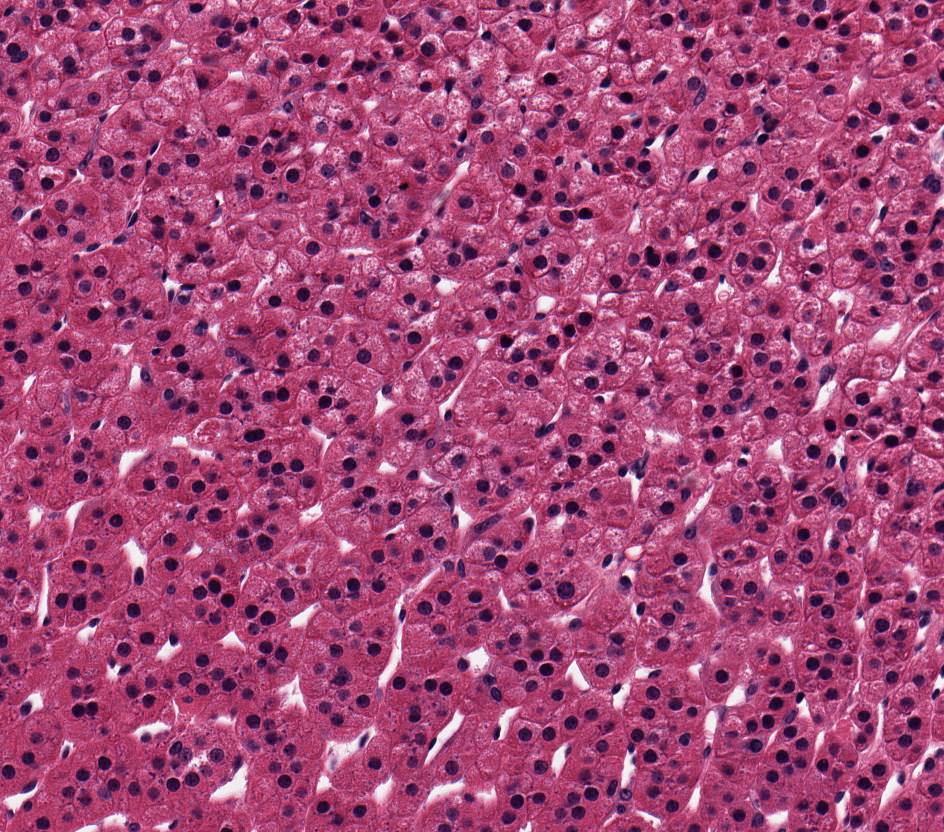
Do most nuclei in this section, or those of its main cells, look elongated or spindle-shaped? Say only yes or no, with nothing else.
No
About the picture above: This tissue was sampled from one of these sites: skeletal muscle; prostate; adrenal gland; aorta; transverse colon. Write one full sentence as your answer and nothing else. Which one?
The tissue sectioned for this slide came from the adrenal gland.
